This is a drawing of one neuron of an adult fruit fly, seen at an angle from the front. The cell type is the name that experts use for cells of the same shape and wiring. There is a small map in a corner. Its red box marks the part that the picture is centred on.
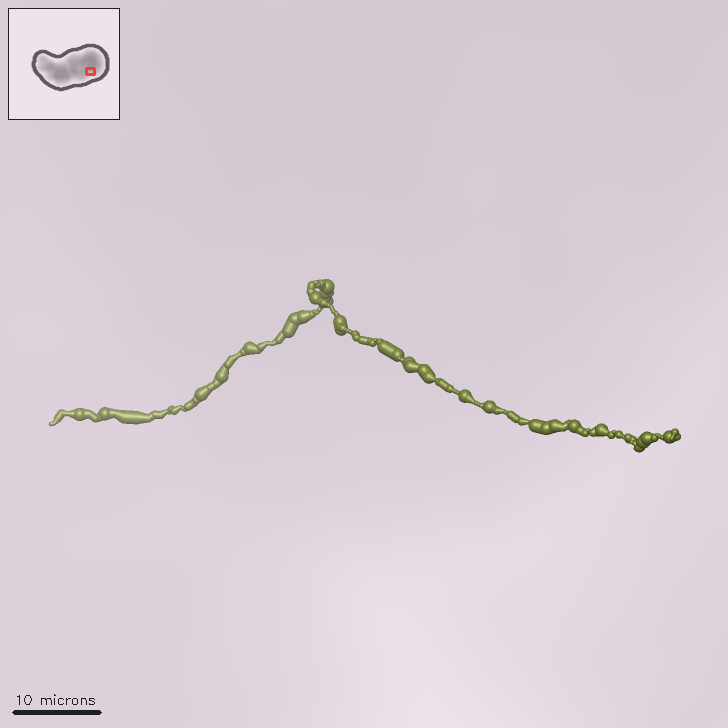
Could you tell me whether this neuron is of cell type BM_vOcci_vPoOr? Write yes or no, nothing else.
no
